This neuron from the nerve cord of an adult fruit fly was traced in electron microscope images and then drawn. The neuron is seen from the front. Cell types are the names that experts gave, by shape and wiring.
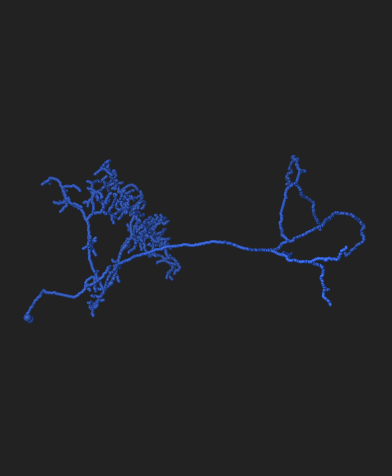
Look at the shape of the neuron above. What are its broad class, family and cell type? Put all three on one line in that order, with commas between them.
nerve-cord intrinsic neuron, hemilineage 08B, IN08B065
